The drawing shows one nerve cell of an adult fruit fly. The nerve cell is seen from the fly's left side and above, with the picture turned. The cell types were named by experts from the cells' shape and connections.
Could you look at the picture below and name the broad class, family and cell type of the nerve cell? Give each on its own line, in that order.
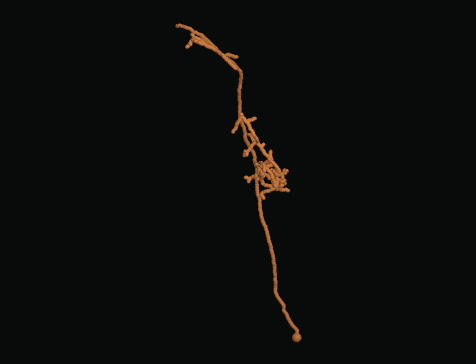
nerve-cord intrinsic neuron
hemilineage 07B
IN07B098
